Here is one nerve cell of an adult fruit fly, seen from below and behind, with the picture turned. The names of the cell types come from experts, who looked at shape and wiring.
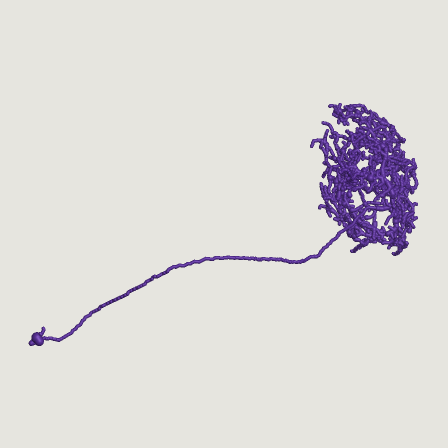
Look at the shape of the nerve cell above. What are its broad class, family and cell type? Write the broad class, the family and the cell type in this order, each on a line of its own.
central-brain intrinsic neuron
hemilineage VLPp1
AVLP548_f1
